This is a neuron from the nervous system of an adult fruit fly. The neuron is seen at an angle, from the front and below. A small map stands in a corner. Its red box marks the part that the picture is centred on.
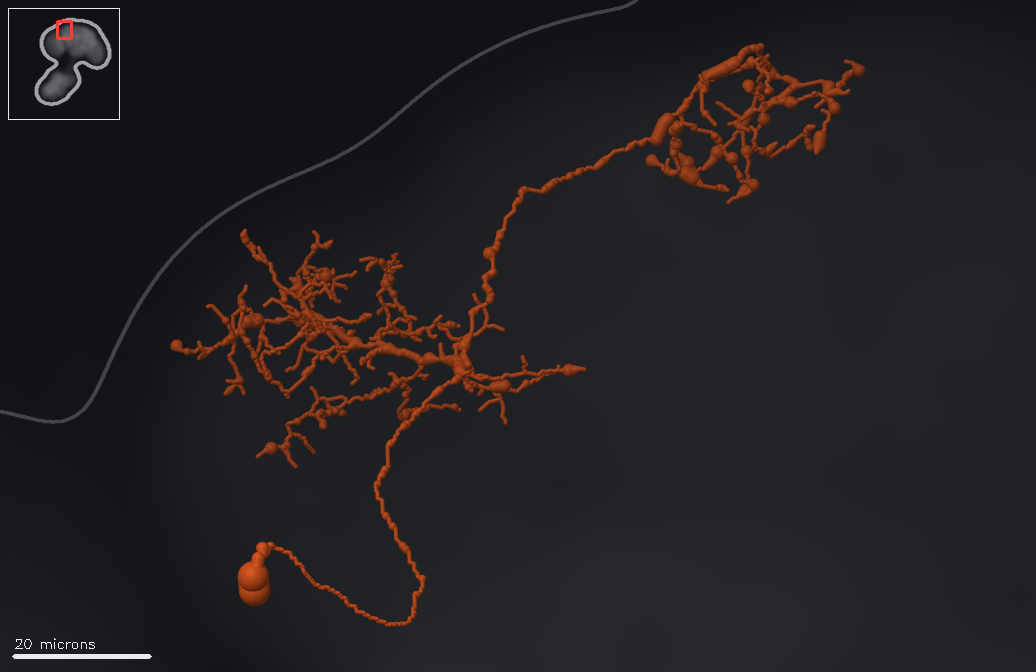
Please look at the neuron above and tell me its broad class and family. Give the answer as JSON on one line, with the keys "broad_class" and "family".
{"broad_class": "central-brain intrinsic neuron", "family": "hemilineage LHa2"}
